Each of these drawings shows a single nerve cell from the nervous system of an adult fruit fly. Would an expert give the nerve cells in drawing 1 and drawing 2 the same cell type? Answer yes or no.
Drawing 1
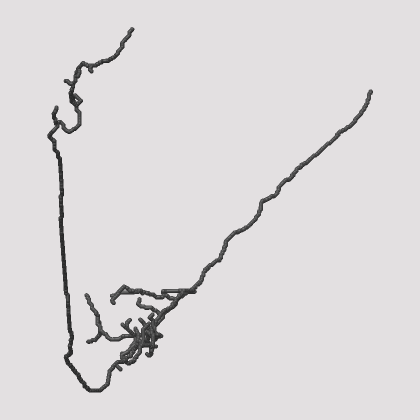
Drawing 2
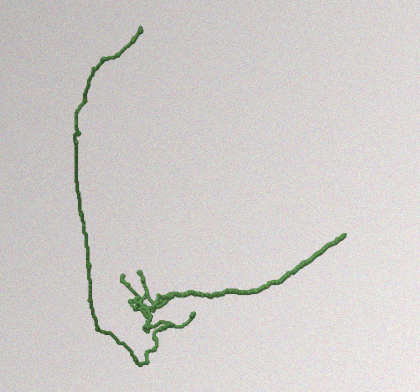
no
